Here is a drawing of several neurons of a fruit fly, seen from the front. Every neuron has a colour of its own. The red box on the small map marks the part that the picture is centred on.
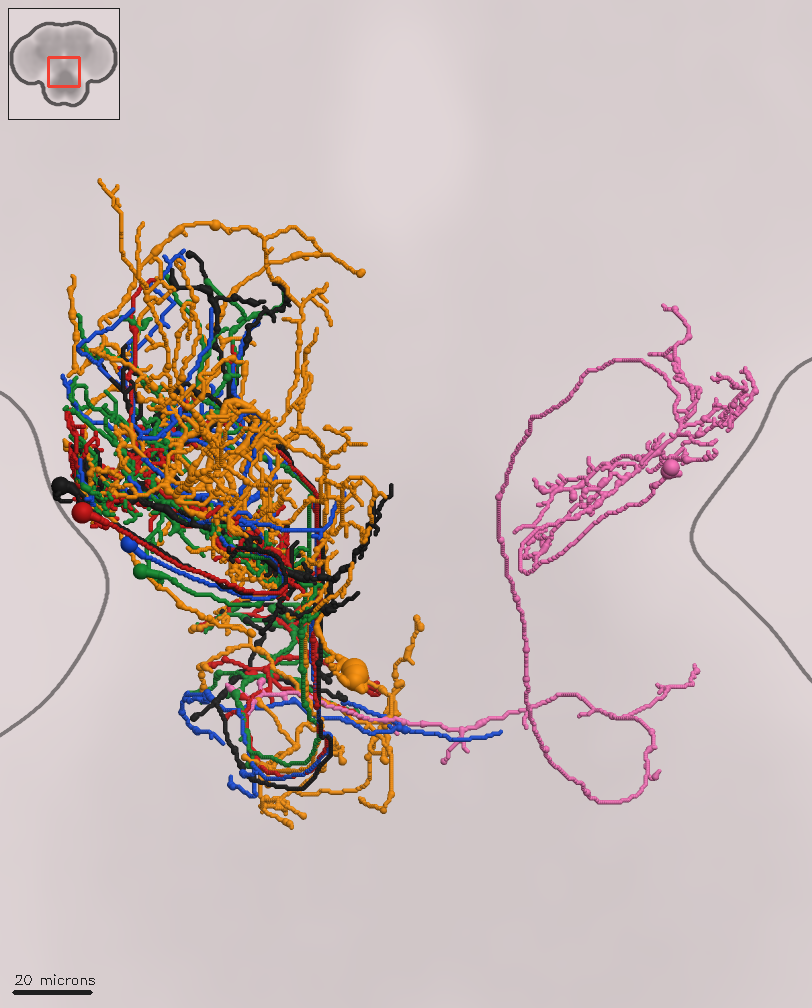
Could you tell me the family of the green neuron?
hemilineage MX12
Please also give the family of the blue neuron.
hemilineage MX12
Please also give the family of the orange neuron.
hemilineage LB6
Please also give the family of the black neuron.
hemilineage MX12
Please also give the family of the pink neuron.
hemilineage MX12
